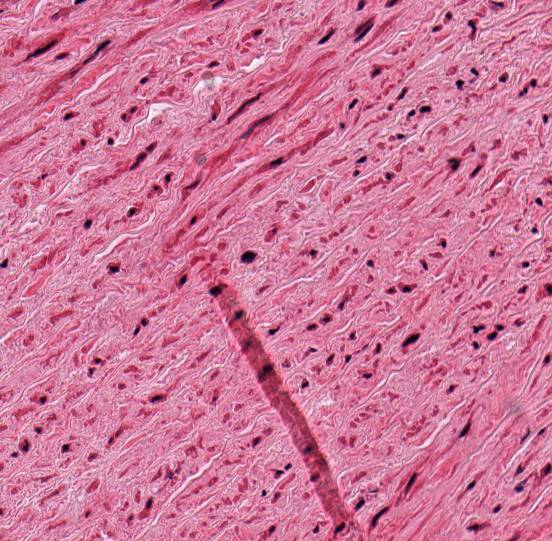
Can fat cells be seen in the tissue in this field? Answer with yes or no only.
No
